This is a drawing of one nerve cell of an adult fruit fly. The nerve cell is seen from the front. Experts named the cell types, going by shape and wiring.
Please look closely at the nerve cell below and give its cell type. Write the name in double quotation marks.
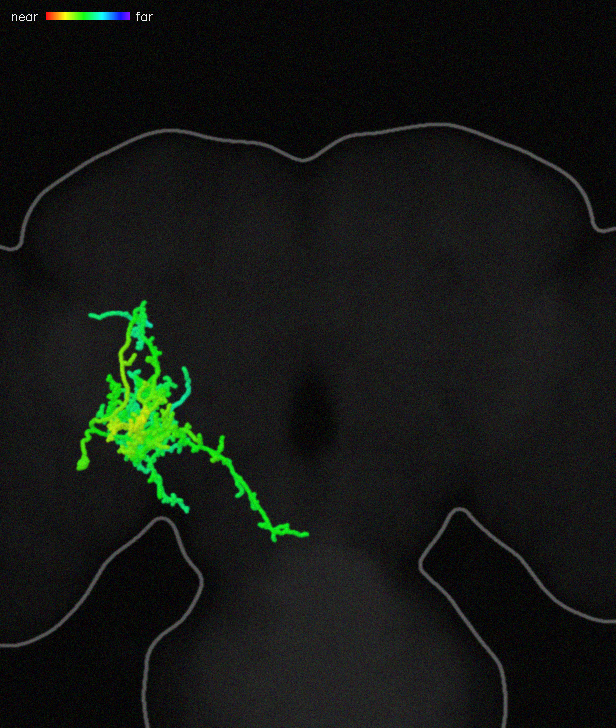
"WED060"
